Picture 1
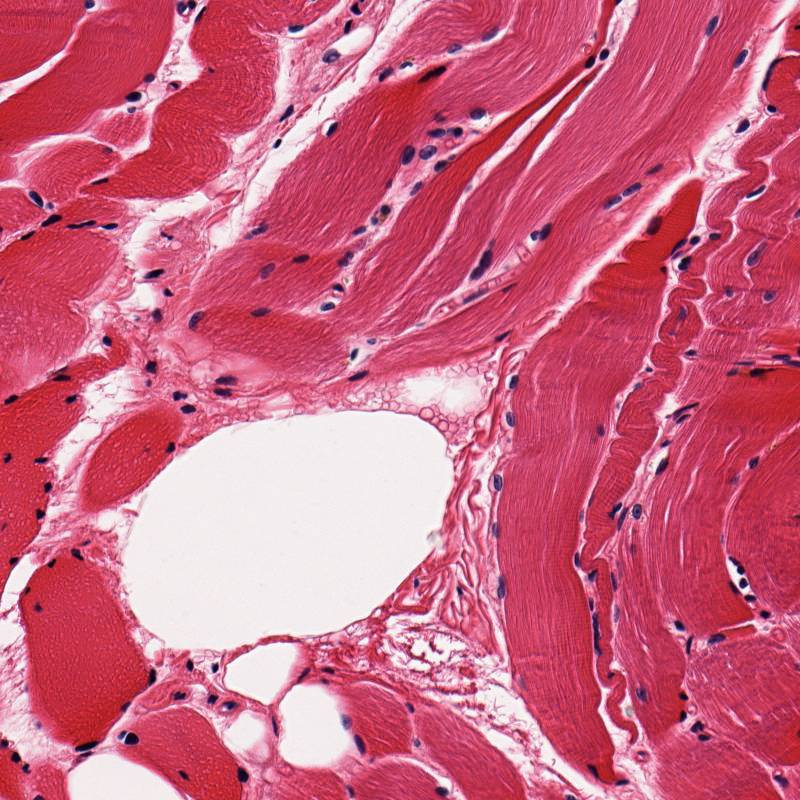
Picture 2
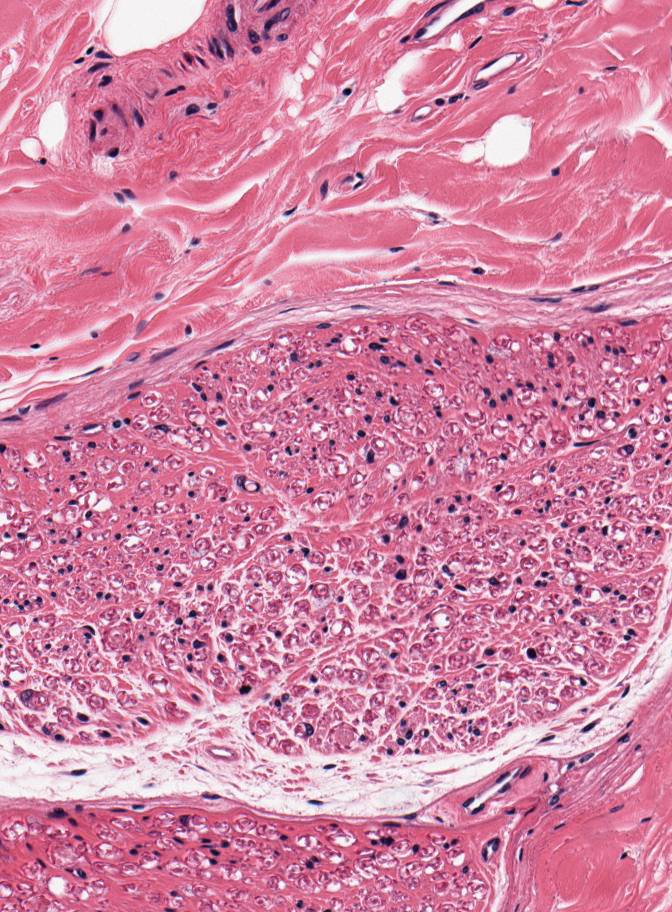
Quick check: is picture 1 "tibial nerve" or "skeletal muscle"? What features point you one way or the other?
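Skeletal muscle: picture 1. Tibial nerve: picture 2. Muscle: dark, flattened nuclei at fibre edges, not centres; narrow clear clefts between many fibres; loose pale pink connective tissue in the gaps and around a large empty oval space, lower left of centre. Nerve: central large rounded bundle; part of a second at bottom edge. Fibres cut across: many small round profiles, many with a pink central dot in a clear halo; small dark nuclei fairly evenly scattered.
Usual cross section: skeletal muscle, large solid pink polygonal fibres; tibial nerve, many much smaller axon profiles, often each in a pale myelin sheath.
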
